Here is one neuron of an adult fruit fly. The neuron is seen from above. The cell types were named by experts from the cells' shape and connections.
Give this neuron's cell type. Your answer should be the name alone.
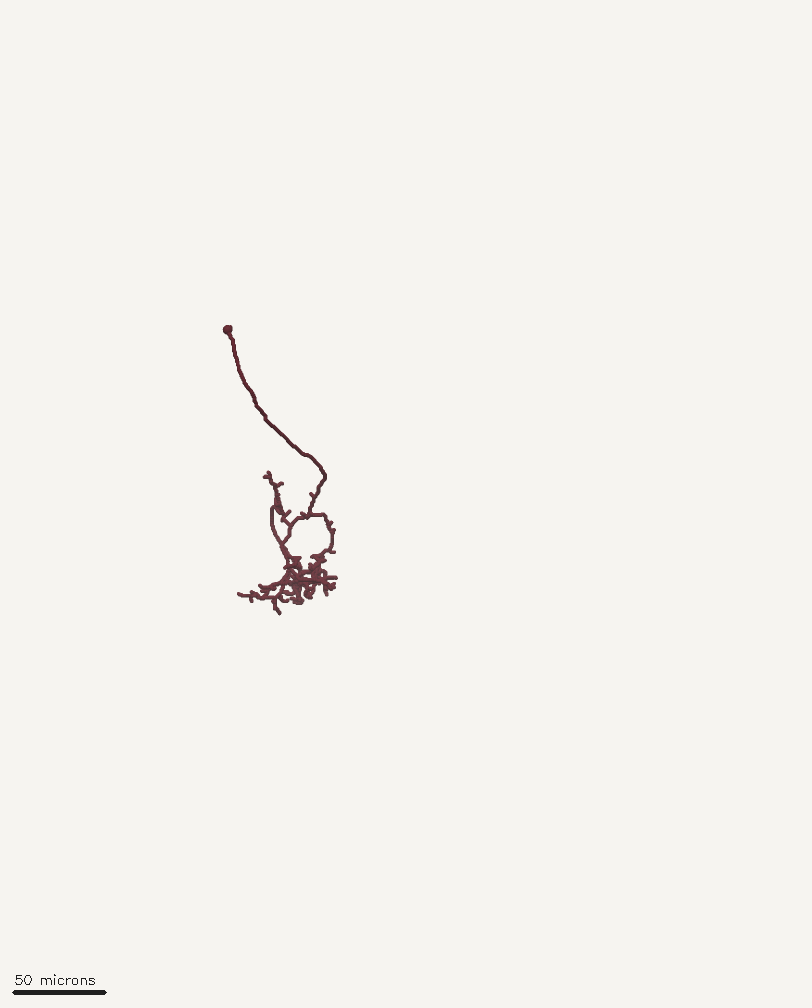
PS021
